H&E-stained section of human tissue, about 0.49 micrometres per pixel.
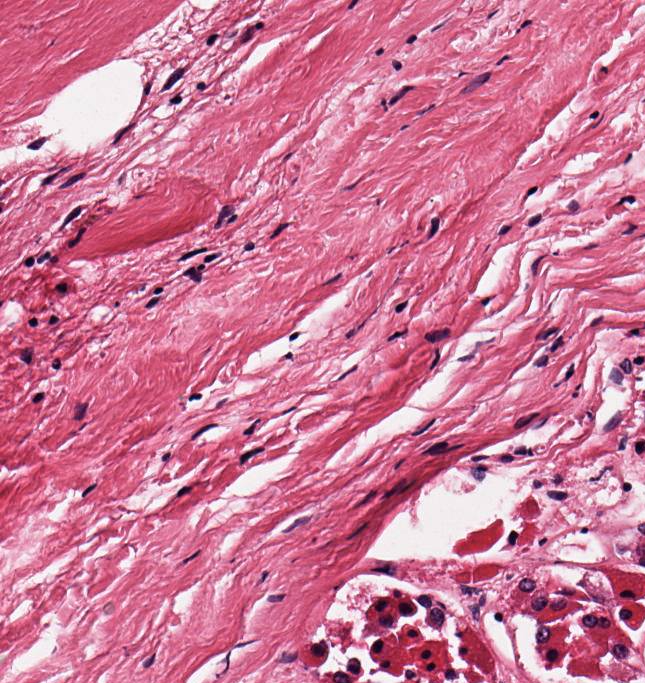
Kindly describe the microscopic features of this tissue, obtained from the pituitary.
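Dense, wavy, pink-staining fibre bundles occupy most of the field. Cells sparse among the bundles. Nuclei between fibres dark, elongated, spindle-shaped. Lower right corner: cluster of polygonal cells, round nuclei, granular eosinophilic cytoplasm.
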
